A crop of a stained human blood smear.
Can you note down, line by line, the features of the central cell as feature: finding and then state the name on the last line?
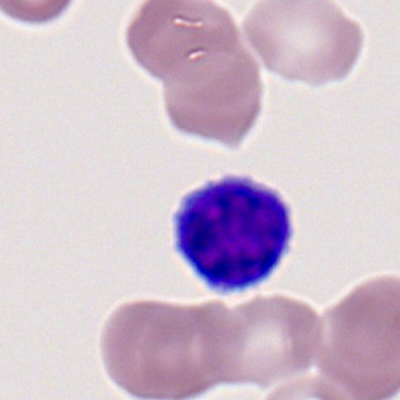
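Outline: round
Chromatin: dense, coarsely clumped
Nucleoli: none visible
Cytoplasm: scant, at most a thin rim at the cell edge
Name: lymphocyte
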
